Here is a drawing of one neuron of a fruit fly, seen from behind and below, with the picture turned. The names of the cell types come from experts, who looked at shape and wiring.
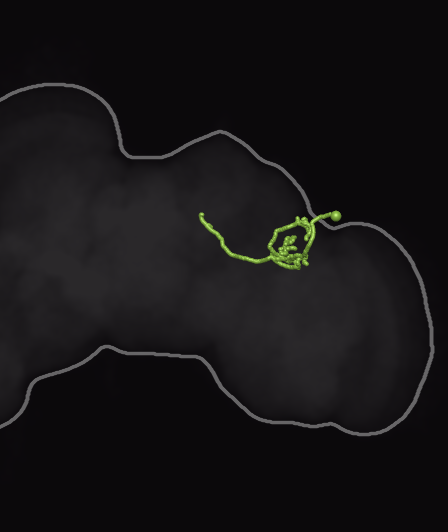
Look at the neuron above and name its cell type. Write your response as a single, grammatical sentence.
It is to cell type v2LN46 that the neuron belongs.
